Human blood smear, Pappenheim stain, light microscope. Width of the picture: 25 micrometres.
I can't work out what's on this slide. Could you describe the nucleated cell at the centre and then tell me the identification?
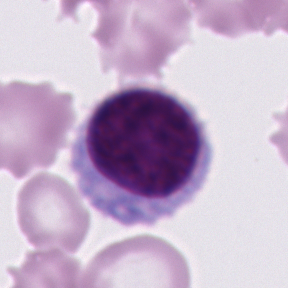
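The cytoplasm is pale blue. Chromatin in the nucleus is dark purple and coarsely clumped, and no nucleoli can be seen. The outline of the cell is round, with a slightly uneven edge. This is a hairy cell.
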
